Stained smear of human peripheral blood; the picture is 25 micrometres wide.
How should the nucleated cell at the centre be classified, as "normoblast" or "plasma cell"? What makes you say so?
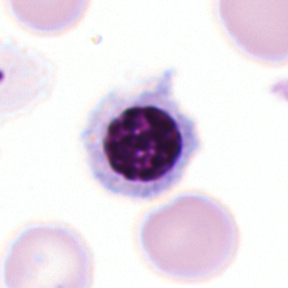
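It's a normoblast. What settles it is the cytoplasm, which here is pale bluish-grey.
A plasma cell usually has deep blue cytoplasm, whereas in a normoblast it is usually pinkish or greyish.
As for the rest, the nucleus is round and about 7 micrometres across, and its chromatin is dark purple and coarsely clumped, with small lighter gaps between the clumps. The cell outline is irregular, with small jagged bumps around the edge and a short pointed projection sticking out from the top.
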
